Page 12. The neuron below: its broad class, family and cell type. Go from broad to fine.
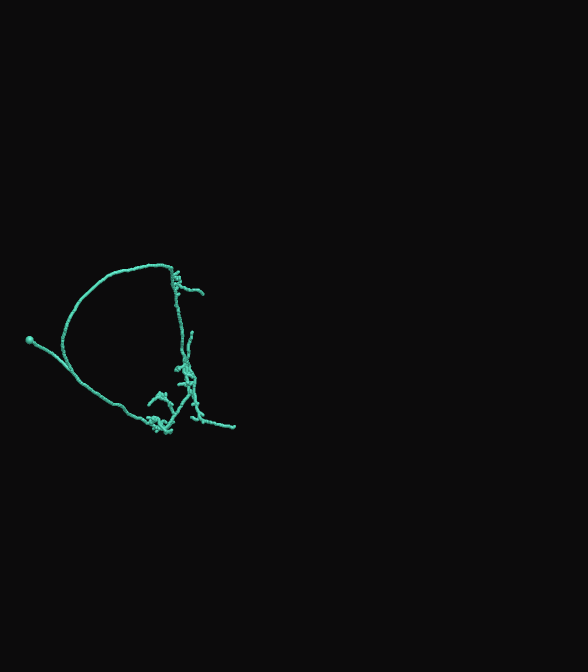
central-brain intrinsic neuron; hemilineage SLPa&l1_lateral; WED040_a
